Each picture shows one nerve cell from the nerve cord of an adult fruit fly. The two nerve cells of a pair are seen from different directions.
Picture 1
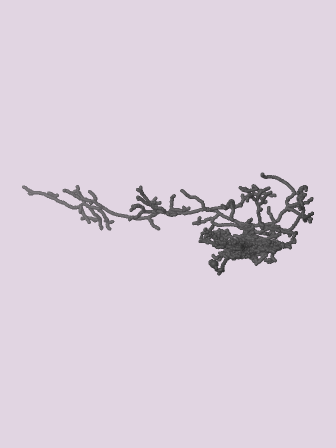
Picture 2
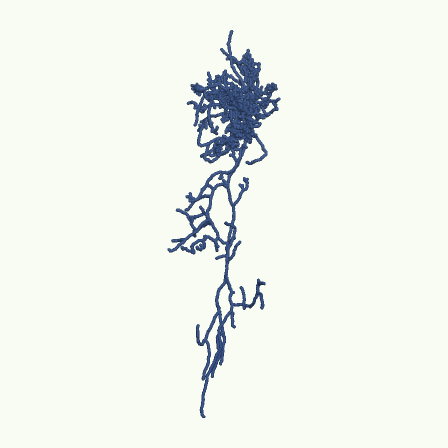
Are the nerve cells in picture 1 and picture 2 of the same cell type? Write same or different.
same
